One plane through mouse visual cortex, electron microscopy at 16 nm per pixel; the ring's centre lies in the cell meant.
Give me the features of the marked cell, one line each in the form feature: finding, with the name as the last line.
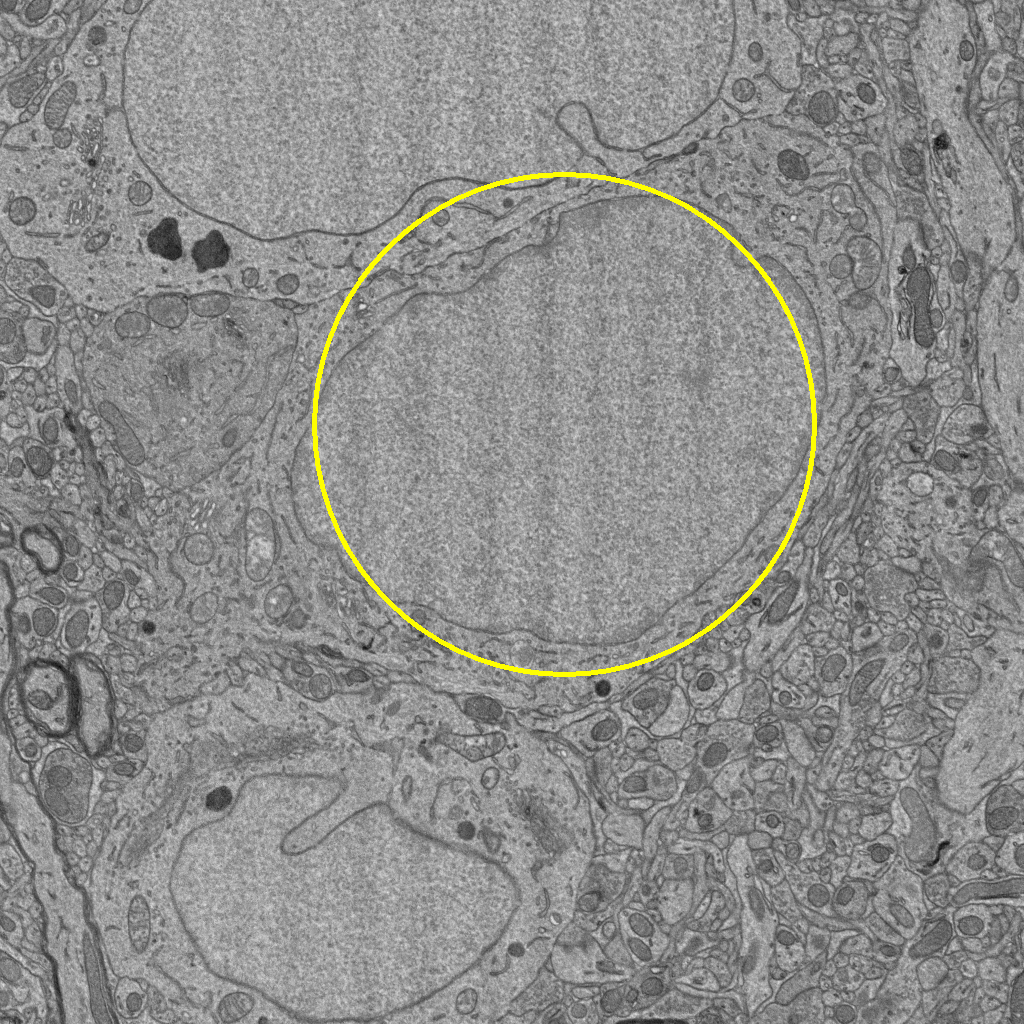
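Shape: nucleus round to slightly oval, filling nearly the whole ring
Envelope: smooth, without deep folds
Chromatin: pale, finely spread, no dark clumps along the envelope
Nucleolus: none distinct in this plane
Identity: oligodendrocyte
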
